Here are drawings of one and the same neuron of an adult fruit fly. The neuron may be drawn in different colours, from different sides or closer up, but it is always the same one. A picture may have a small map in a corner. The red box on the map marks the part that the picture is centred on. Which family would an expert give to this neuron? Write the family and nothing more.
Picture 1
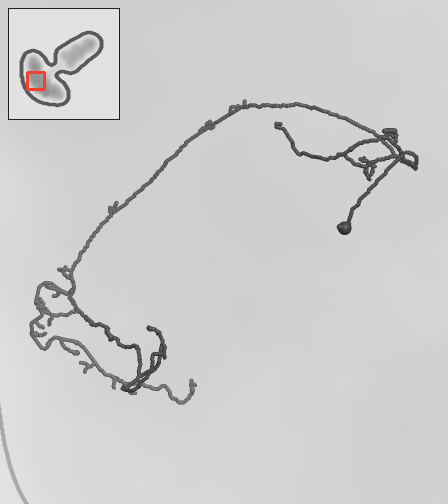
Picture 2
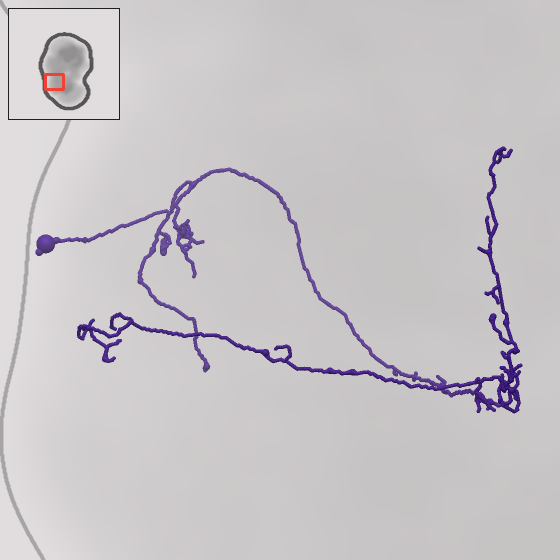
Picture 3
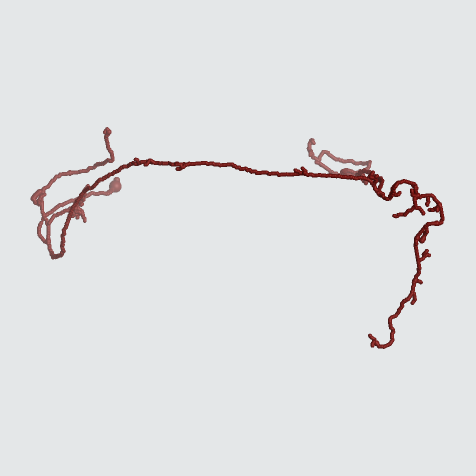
class Kenyon Cell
